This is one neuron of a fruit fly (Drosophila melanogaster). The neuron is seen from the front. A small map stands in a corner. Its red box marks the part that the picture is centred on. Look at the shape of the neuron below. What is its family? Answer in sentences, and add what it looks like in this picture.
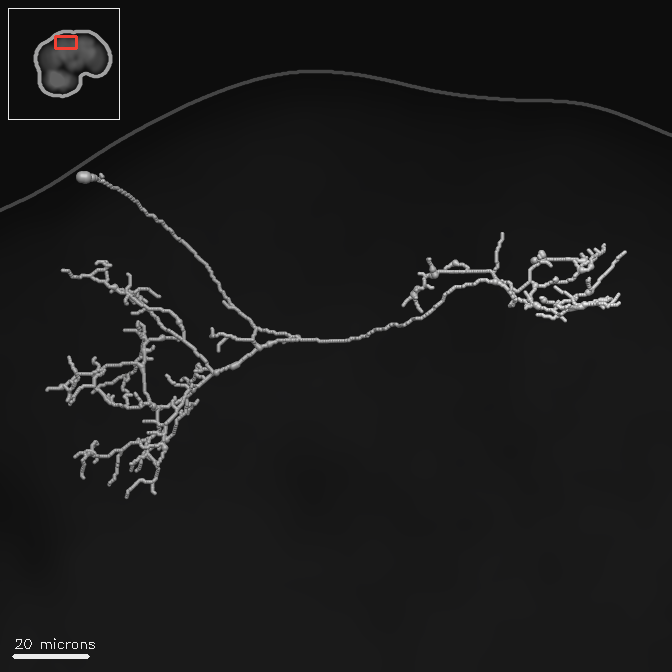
Its family is hemilineage SLPad1_posterior. This is a central-brain intrinsic neuron. Its cell body lies at the upper left of the picture. By the scale bar it is about 160 microns wide in this view. The picture shows dozens of branch ends.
